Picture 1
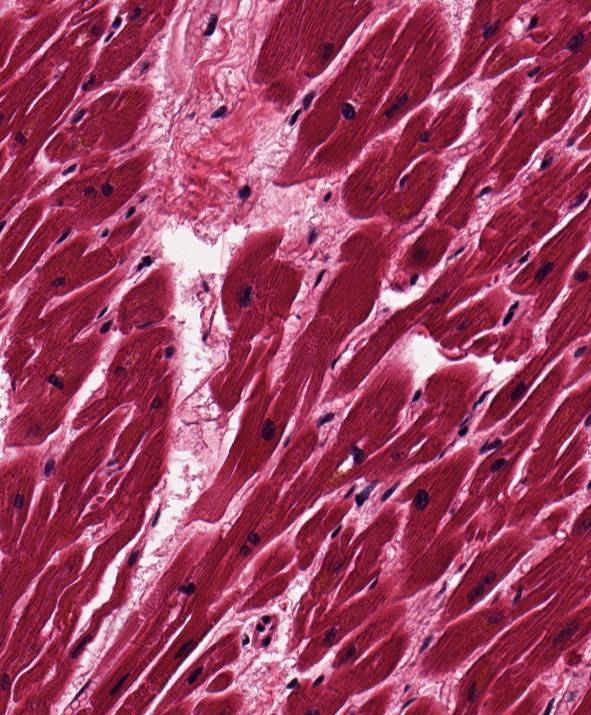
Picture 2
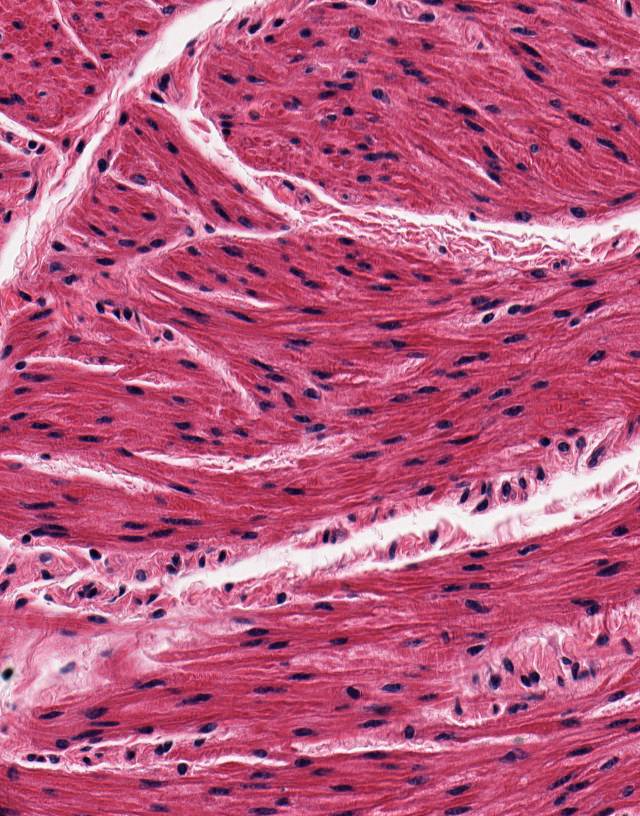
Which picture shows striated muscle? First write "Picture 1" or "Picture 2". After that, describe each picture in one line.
Picture 1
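Picture 1: The fibre cytoplasm is deep red and shows faint cross-striations.
Picture 2: The whole field is filled by closely packed bundles of smooth muscle cells.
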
